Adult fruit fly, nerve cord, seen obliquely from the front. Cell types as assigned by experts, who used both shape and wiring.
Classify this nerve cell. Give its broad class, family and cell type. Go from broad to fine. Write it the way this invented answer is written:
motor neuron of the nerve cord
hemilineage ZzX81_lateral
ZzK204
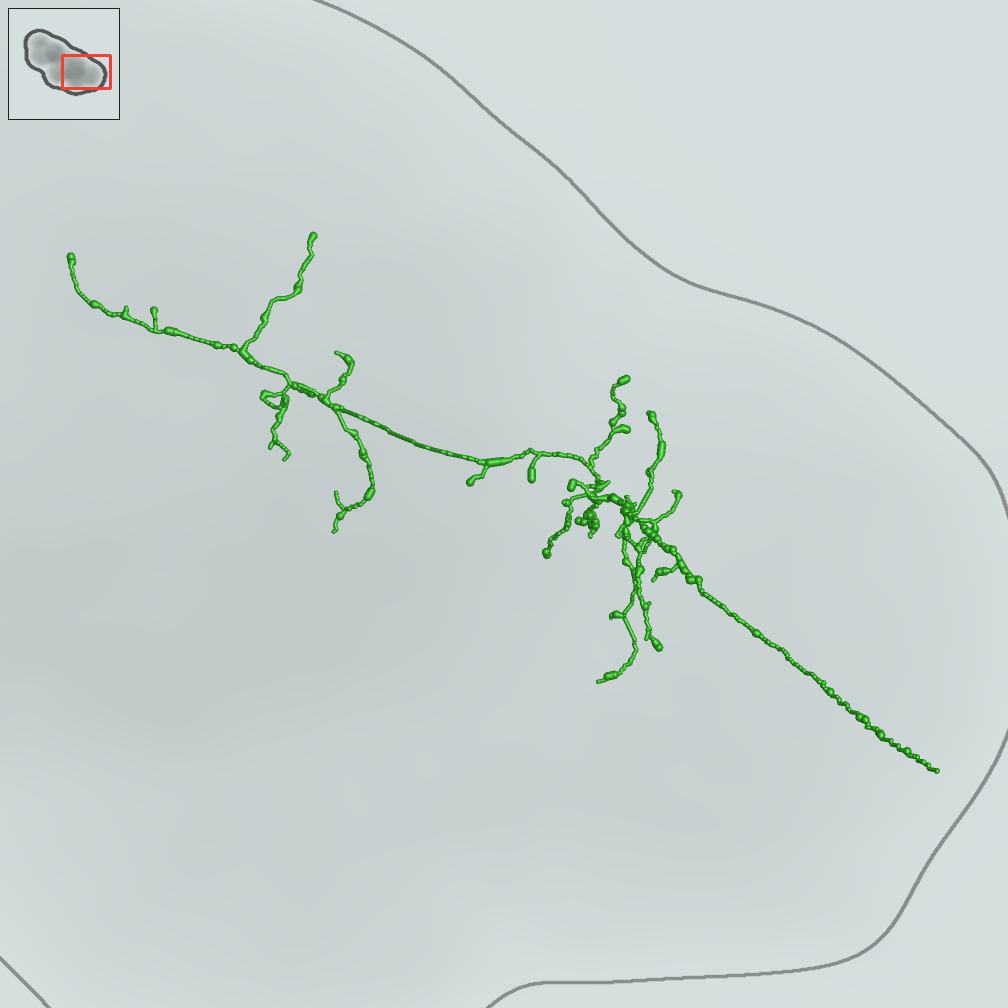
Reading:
descending neuron
DNge
DNge080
